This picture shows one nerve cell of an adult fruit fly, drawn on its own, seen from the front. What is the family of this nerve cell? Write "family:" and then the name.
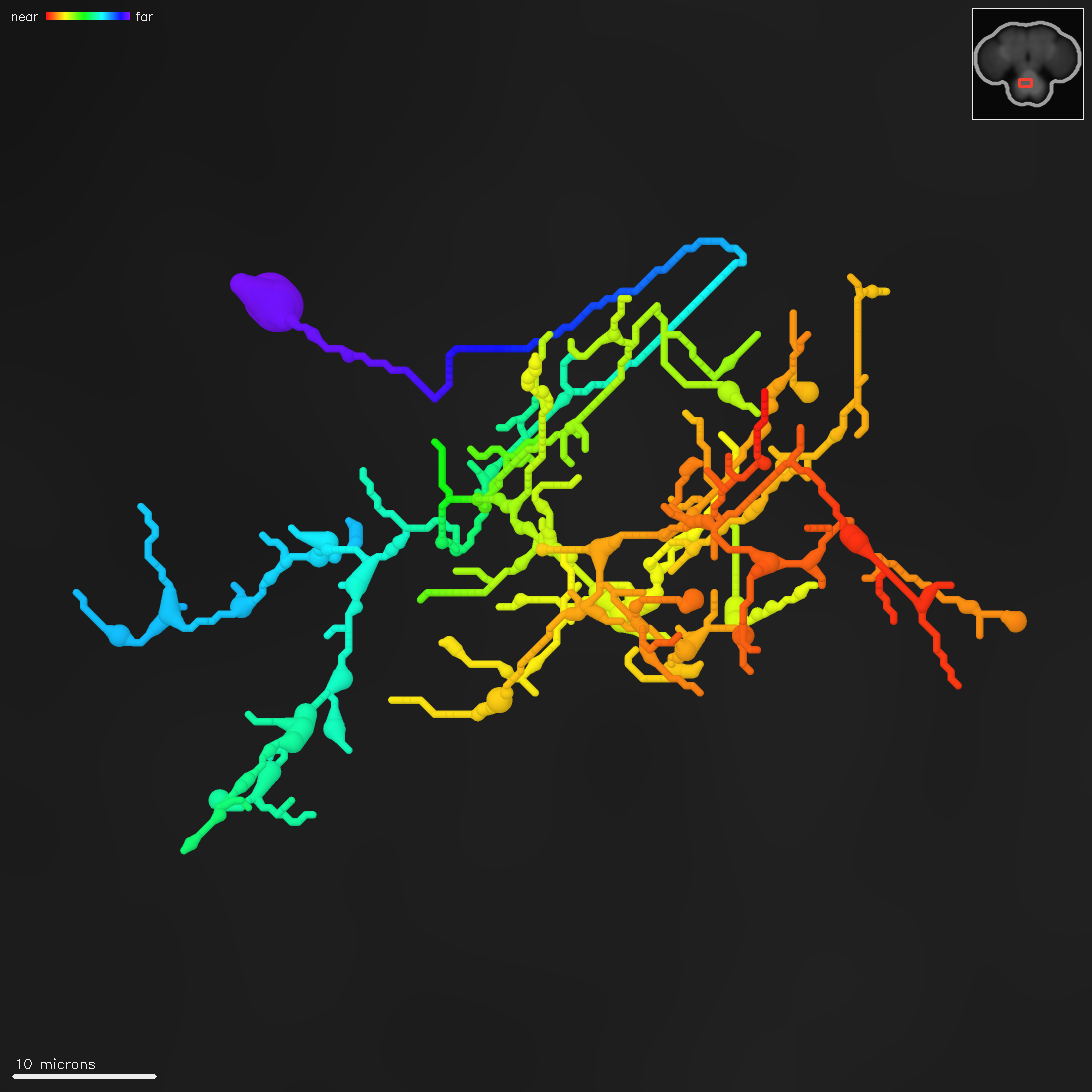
family: hemilineage 21A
